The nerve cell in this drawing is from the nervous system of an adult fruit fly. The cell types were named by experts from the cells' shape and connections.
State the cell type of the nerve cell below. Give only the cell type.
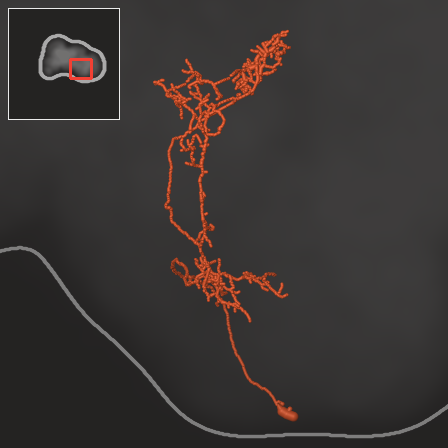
CRE072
